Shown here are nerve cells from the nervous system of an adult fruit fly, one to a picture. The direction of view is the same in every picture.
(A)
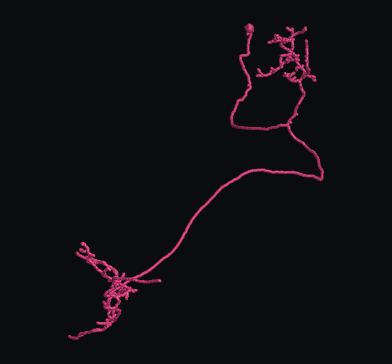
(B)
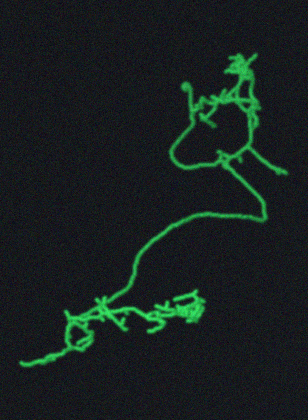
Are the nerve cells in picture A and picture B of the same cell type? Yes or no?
yes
